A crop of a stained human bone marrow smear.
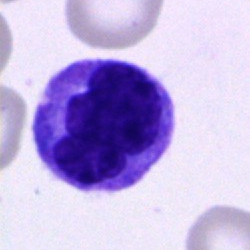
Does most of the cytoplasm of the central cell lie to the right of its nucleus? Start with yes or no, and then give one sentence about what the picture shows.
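No. The cytoplasm forms a rim that is widest on the left side of the cell.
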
